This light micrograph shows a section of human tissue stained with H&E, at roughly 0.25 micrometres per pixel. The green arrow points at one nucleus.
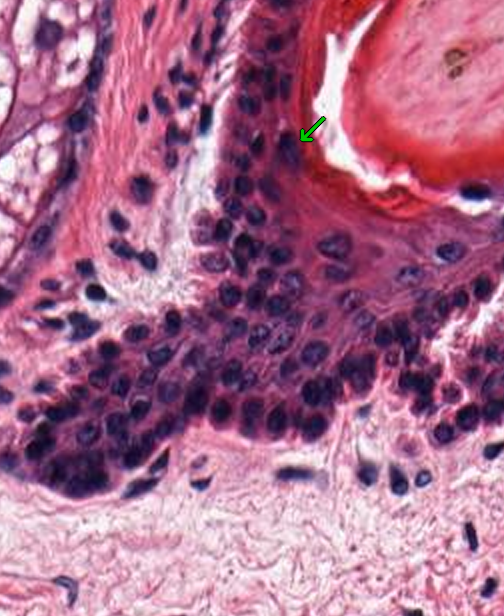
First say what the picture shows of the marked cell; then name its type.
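The nucleus is oval, drawn out in the same up-and-down direction as the bright red layered material beside it. The cytoplasm is pink and has no sharp outline; it merges with the pink of the neighbouring cells. The cell sits among the outermost nucleated cells, right next to the dense bright red layered material, with no other nuclei between it and that material. The marked cell is a keratinocyte.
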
